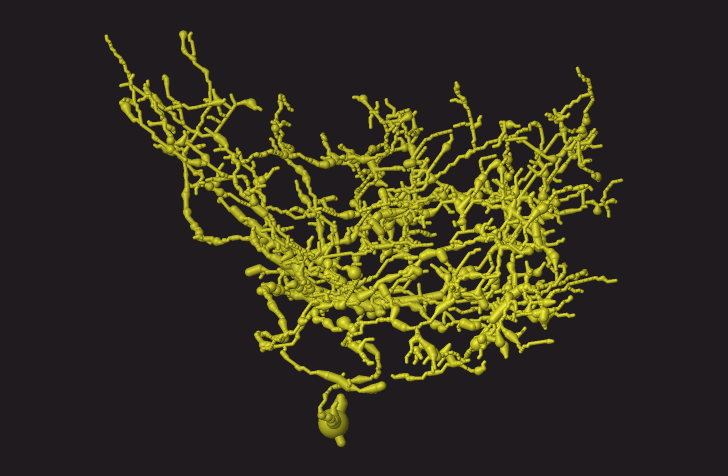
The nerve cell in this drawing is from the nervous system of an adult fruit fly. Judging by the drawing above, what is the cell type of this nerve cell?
IB092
